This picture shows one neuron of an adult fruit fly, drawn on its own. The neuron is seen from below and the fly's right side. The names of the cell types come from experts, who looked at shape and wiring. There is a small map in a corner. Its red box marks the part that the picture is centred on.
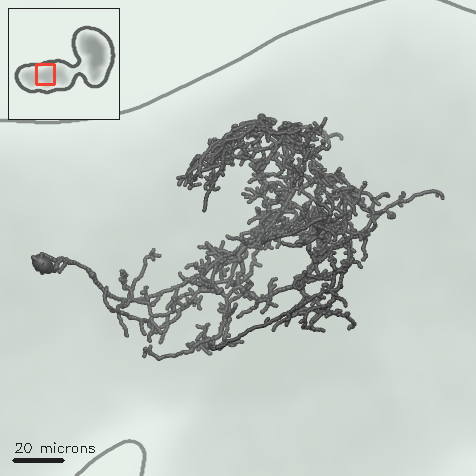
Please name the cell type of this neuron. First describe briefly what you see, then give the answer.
It is in the nerve cord and does not reach the brain. The cell body is on the left of the picture. From left to right in the picture it spans about 170 microns. Its broad class is nerve-cord intrinsic neuron. It is of cell type IN21A007.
